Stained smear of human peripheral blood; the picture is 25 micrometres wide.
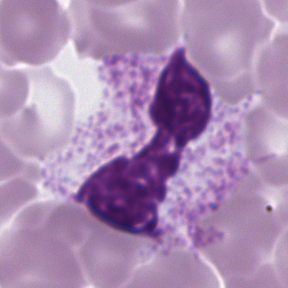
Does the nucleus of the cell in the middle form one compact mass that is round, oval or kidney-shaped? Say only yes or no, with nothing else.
No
